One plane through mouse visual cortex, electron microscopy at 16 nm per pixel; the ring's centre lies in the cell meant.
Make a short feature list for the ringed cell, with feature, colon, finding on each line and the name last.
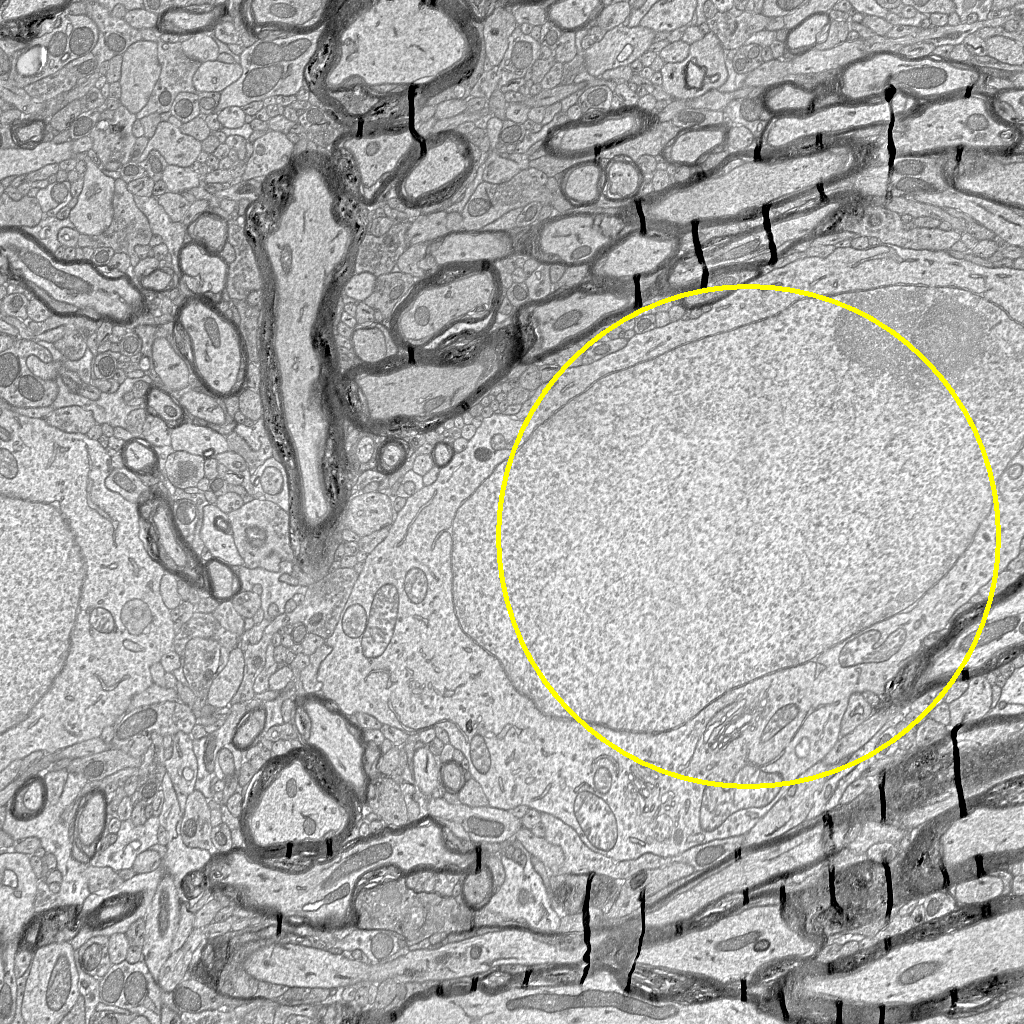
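Nuclear envelope: a smooth curve, no deep infoldings
Chromatin: finely and evenly dispersed, no dark band of clumps at the envelope
Mitochondria: a few in the cytoplasm just below the nucleus
Dark dense bodies: none in the visible cytoplasm
Cell: excitatory neuron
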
